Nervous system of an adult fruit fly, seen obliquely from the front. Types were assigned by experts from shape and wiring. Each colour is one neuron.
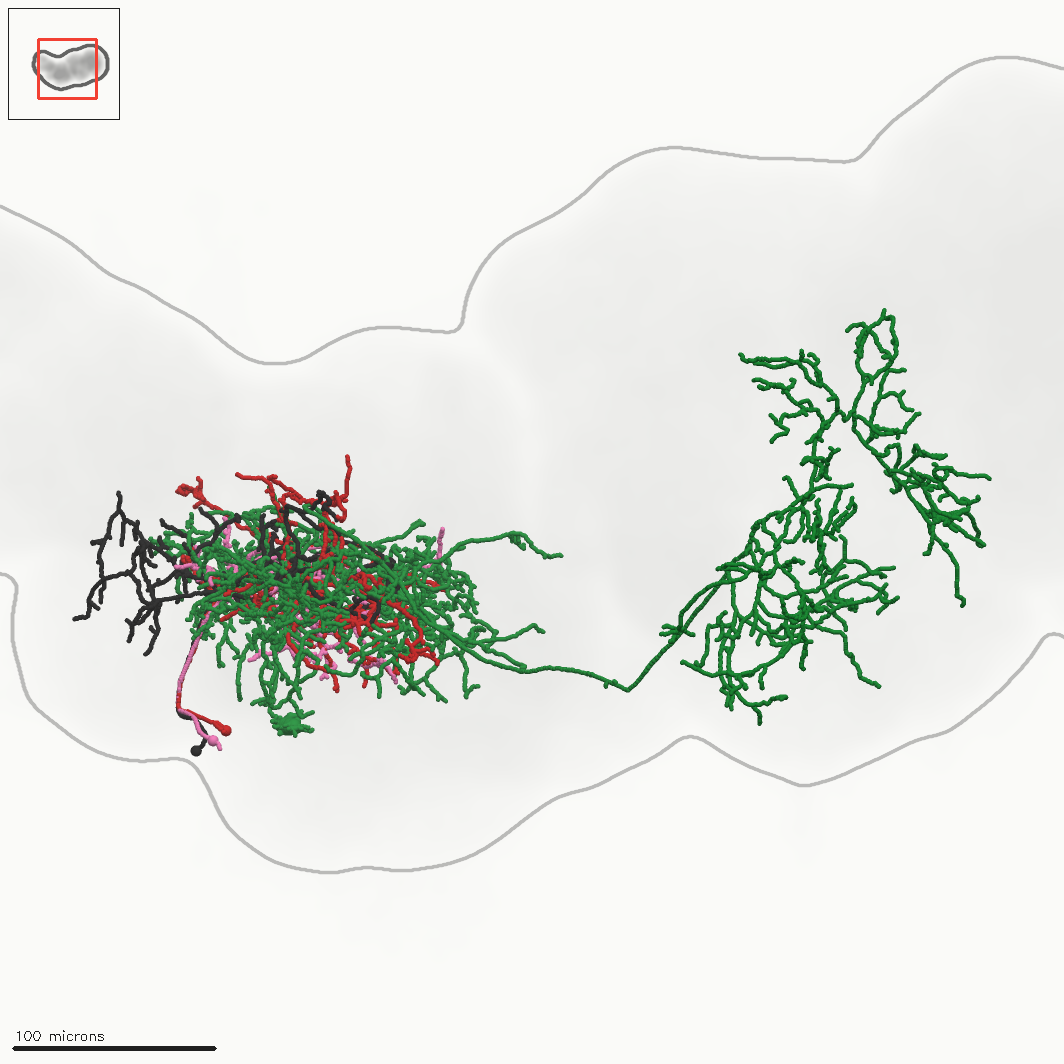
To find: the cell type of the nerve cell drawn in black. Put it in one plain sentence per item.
The cell type is IN07B066.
